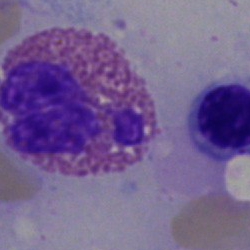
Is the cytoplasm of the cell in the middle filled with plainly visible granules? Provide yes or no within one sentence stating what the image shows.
Yes, it is many visible granules that the cytoplasm of this cell contains.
